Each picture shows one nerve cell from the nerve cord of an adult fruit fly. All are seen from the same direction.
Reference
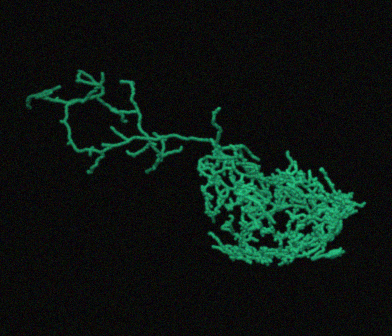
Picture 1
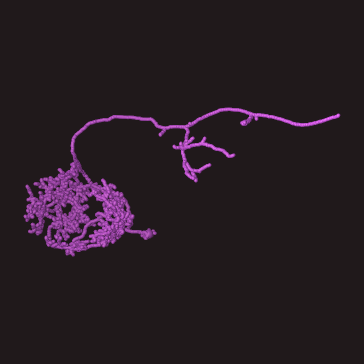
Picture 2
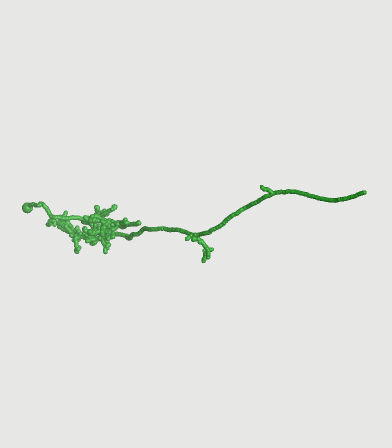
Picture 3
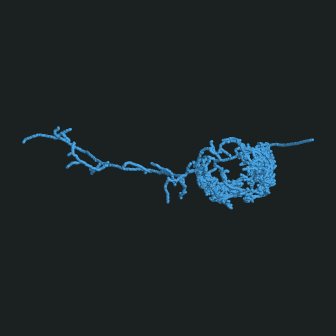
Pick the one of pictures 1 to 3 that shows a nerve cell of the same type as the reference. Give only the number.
3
